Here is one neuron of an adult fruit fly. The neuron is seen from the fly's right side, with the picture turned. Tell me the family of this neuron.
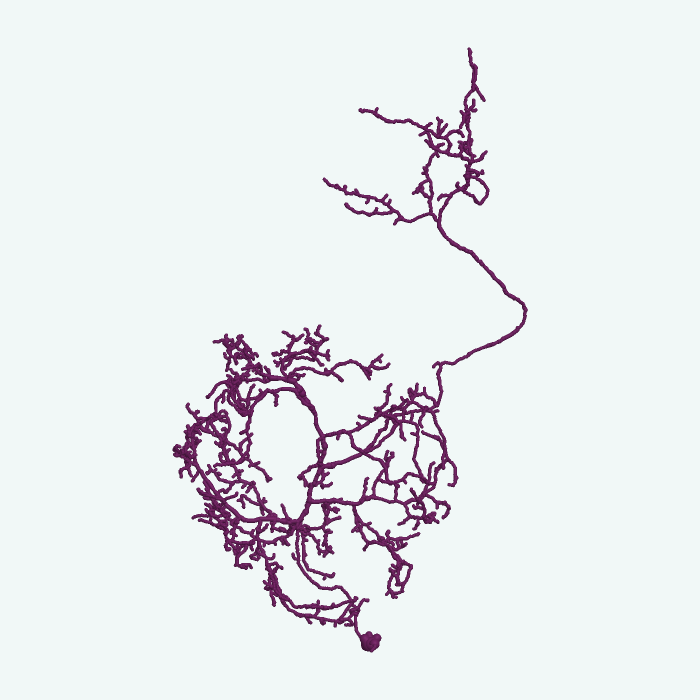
hemilineage 17A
